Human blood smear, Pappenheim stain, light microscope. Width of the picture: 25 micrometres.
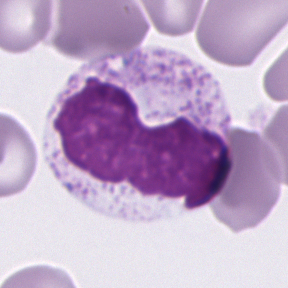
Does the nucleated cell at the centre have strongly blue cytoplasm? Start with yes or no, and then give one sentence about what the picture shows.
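No. The cytoplasm is pale lilac, nearly colourless.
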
